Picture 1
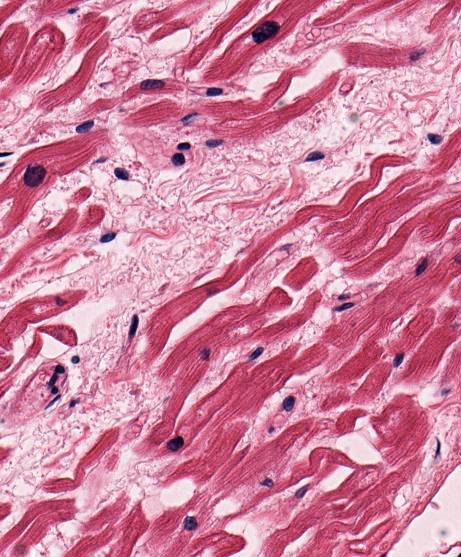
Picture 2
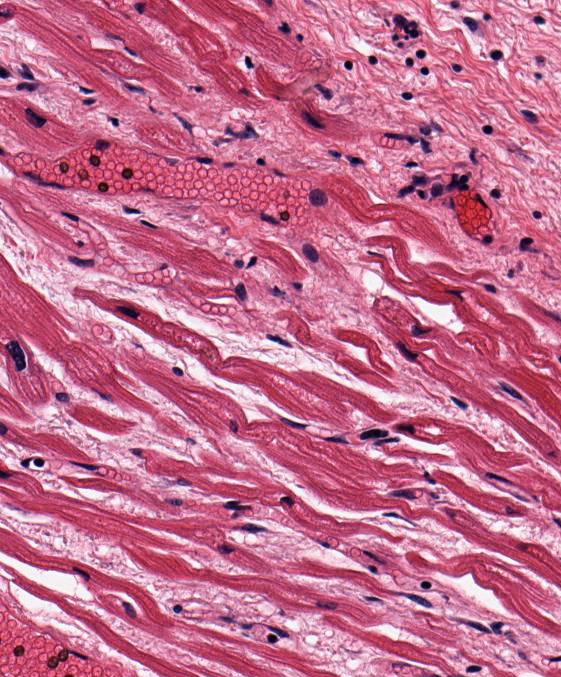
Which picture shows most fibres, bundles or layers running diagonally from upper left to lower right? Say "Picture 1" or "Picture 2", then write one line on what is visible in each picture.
Picture 2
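In picture 1: Bundles of muscle fibres run diagonally from the lower left toward the upper right across most of the field.
In picture 2: Long eosinophilic fibers run in parallel bundles diagonally across the field from upper left to lower right.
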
